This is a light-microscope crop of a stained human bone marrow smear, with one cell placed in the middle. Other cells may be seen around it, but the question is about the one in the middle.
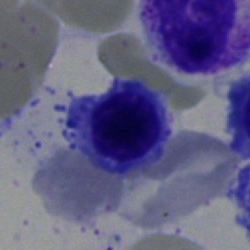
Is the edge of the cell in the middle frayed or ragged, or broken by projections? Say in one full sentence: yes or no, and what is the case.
Yes, a rough outline, ragged or with projections, blebs or tags, belongs to this cell.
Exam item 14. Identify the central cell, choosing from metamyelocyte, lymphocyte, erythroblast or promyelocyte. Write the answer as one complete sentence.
Answering briefly, the cell in the middle is an erythroblast.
